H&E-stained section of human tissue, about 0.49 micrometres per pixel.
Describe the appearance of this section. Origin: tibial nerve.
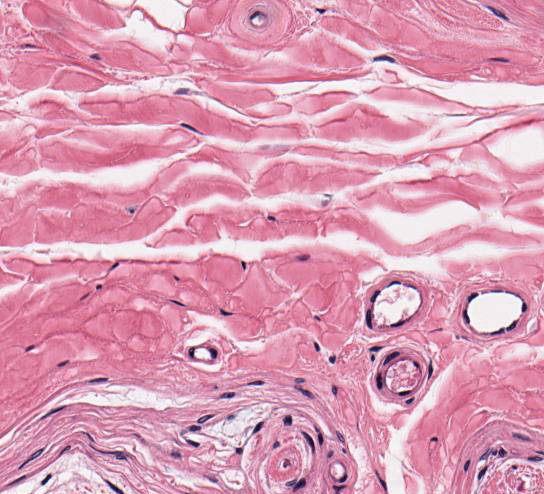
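Start with the upper half of the field, where the collagen bundles run mainly horizontally. Between them you will find scattered nuclei, small, dark and spindle-shaped, consistent with fibroblasts. Now follow the bottom edge: there the collagen is wavier and holds more nuclei than higher up. Finally, find the rightmost of the vessels; its lumen is empty and white.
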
